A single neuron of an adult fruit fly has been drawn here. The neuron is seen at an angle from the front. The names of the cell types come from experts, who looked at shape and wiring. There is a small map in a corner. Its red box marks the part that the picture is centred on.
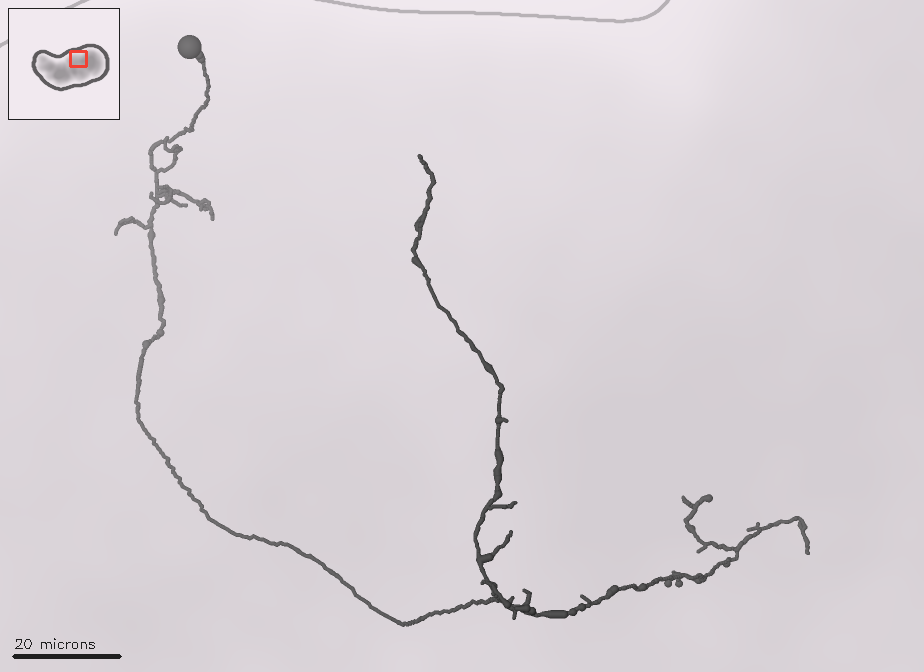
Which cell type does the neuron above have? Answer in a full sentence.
The cell type is KCa'b'-m.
